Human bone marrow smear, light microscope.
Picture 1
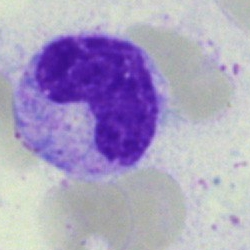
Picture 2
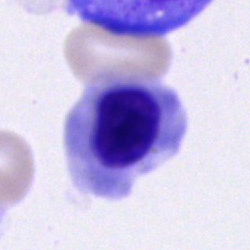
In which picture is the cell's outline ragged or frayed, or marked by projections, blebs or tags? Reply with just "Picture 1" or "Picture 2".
Picture 2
